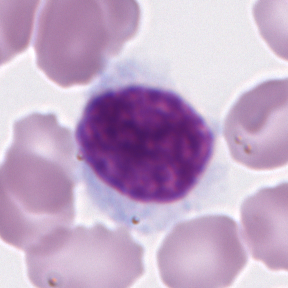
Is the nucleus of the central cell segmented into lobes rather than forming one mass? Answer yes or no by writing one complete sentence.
No, there is a single compact nucleus in this cell, round, oval or kidney-shaped.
